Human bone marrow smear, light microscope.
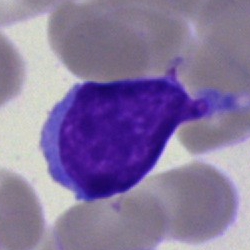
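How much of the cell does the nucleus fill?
Most; a thin cytoplasmic rim lies mainly along the left edge.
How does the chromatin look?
Deep purple with scattered small paler spots.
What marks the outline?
A small knob-like projection at the upper right edge.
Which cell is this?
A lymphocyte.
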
